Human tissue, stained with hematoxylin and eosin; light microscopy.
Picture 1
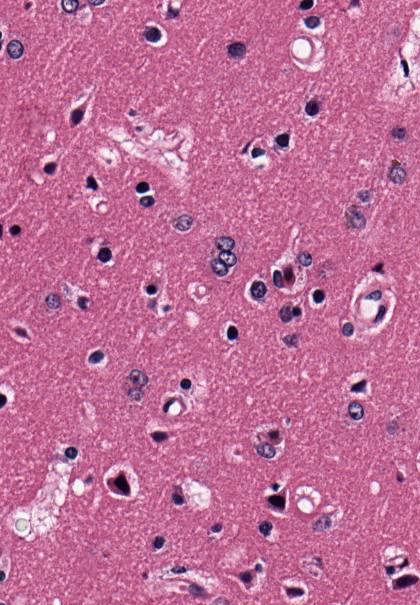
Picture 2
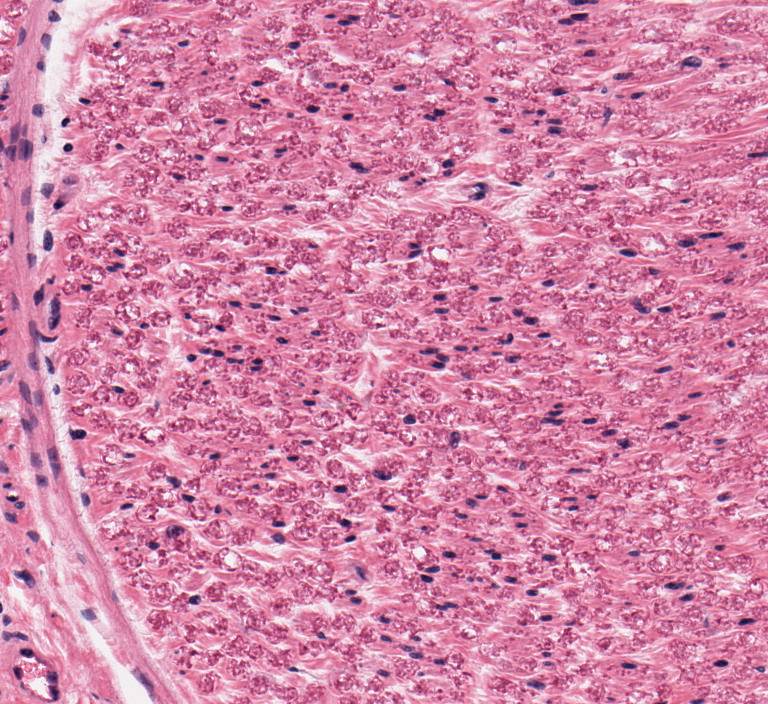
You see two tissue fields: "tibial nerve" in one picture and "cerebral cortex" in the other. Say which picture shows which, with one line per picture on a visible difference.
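Picture 1 is from the cerebral cortex. Small round dark-blue nuclei with little visible cytoplasm are scattered evenly throughout the field.
Picture 2 is from the tibial nerve. Small dark elongated or crescent-shaped nuclei are scattered evenly among the fibres across the whole bundle.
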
